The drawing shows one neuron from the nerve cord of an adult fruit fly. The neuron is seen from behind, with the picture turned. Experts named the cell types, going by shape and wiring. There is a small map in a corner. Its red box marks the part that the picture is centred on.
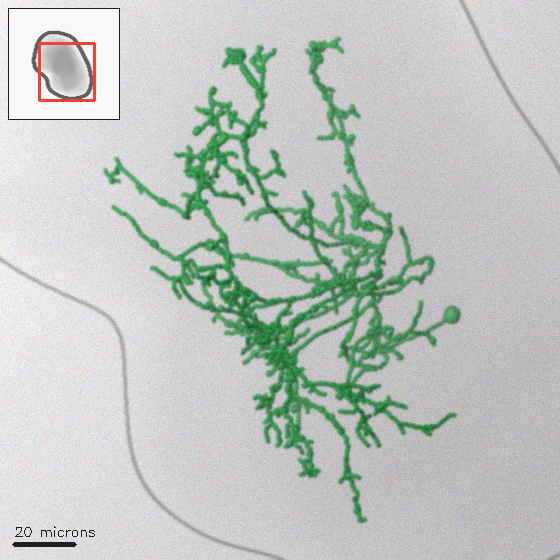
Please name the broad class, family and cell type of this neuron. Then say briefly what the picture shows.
This is an ascending neuron. The family is hemilineage 10B. The cell type is AN10B025. From top to bottom in the picture it spans about 160 microns. In this view it is taller than it is wide.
